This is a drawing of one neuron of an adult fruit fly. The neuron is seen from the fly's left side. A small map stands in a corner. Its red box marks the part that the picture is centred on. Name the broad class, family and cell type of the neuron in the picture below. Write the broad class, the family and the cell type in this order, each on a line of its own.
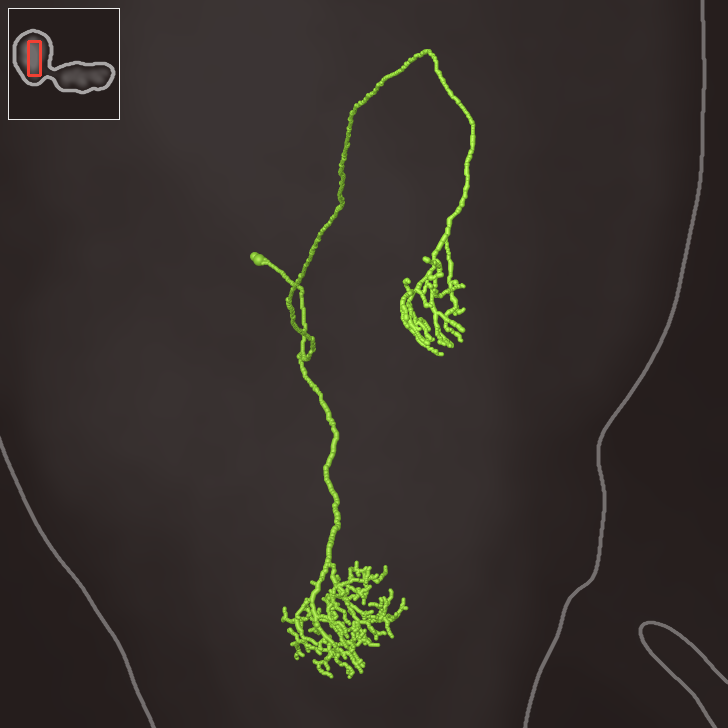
optic-lobe intrinsic neuron
hemilineage VPNp1_lateral
LC14a-2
